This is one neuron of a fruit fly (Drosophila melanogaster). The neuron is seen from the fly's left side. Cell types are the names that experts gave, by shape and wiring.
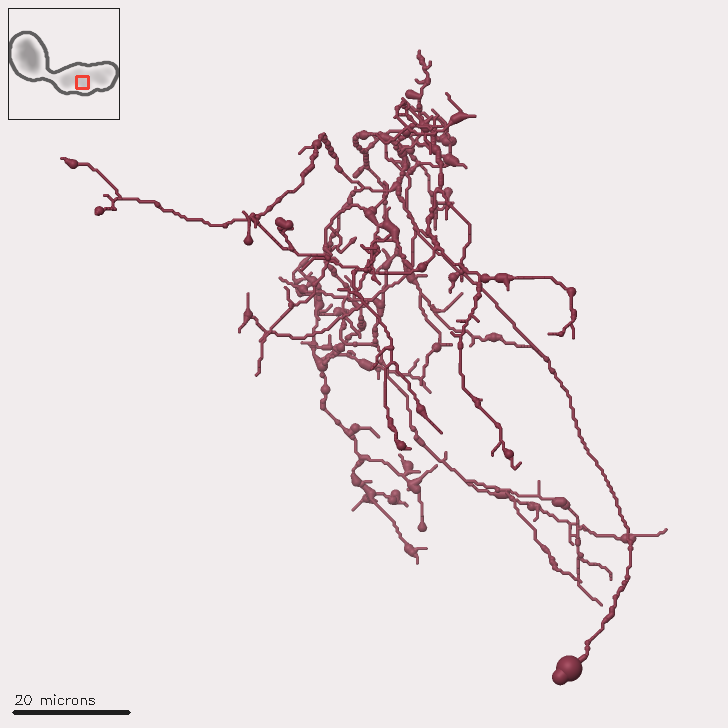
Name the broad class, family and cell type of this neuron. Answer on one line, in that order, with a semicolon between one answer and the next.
nerve-cord intrinsic neuron; hemilineage 12B; IN12B047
